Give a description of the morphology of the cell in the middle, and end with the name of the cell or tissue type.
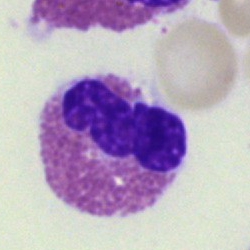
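The central cell has a lobed nucleus with a deep constriction near its middle, and the nucleus lies in the upper half of the cell. Its chromatin is dense and dark purple. The cytoplasm is abundant and pinkish-lilac. The cell is an eosinophil.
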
